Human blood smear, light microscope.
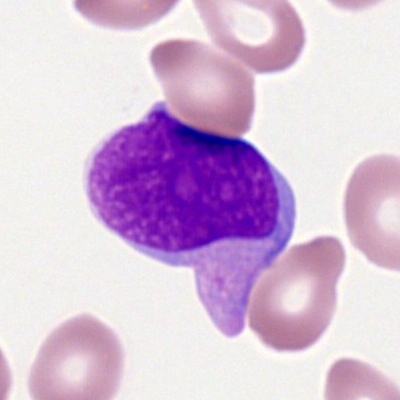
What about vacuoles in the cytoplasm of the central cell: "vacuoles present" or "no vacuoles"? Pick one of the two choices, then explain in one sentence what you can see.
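No vacuoles. No vacuoles are seen in the cytoplasm.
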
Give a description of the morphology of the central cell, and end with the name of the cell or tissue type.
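Start with the chromatin: it is finely stippled, with no coarse dark clumps. Now find the cytoplasm; what you can see of it lies mainly along the lower right side of the nucleus. It is pale bluish-lilac. Follow it downward and it narrows into a single tapering, tail-like projection. This cell is a myeloblast.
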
